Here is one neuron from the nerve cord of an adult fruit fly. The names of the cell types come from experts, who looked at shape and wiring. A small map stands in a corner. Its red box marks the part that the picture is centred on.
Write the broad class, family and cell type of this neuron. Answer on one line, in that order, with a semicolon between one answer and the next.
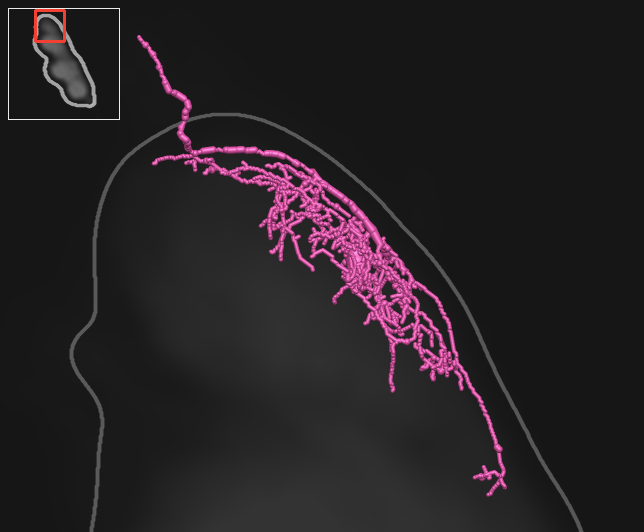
motor neuron of the nerve cord; MNad; MNad09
